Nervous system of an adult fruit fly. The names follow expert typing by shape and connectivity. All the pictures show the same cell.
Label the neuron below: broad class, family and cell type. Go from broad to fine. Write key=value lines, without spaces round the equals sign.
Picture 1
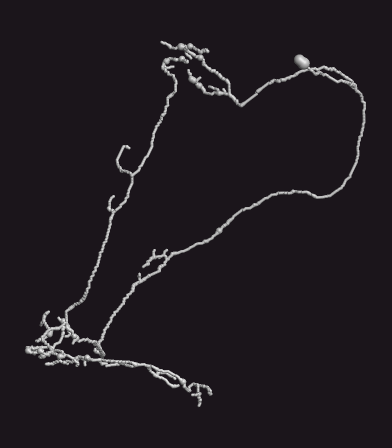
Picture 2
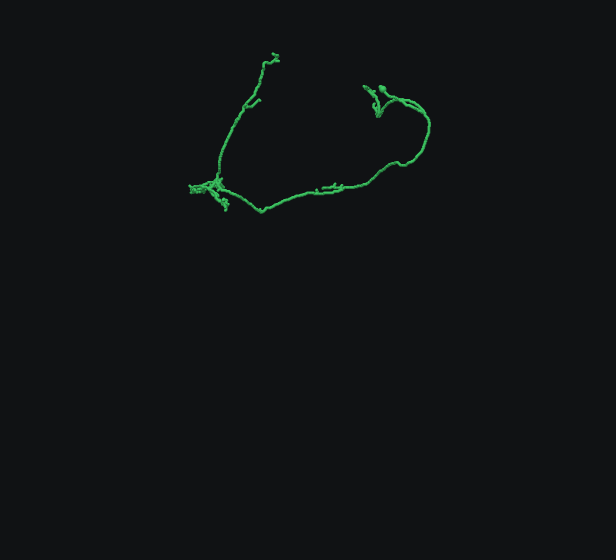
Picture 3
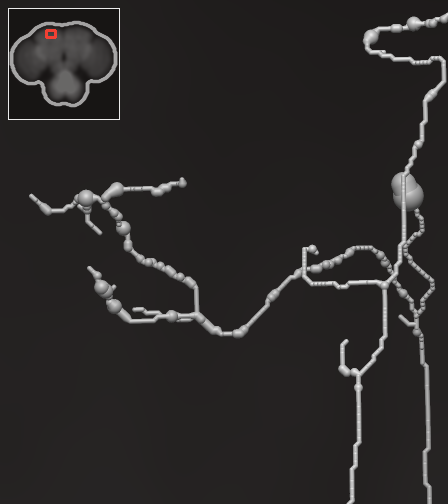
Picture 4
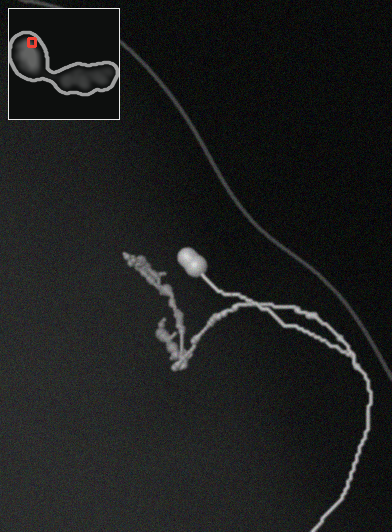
broad_class=central-brain intrinsic neuron
family=class Kenyon Cell
cell_type=KCab-p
